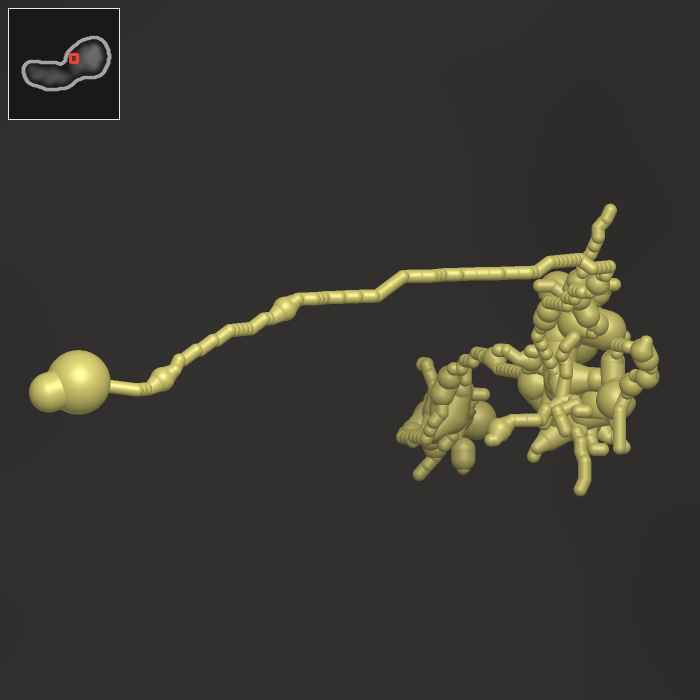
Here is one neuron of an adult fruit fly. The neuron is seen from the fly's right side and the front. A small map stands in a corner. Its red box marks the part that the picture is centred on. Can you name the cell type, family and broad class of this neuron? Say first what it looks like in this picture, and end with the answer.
Its cell body lies on the left of the picture. In this view it is wider than it is tall. Its cell type is Mi9. The family is Mi. Its broad class is optic-lobe intrinsic neuron.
